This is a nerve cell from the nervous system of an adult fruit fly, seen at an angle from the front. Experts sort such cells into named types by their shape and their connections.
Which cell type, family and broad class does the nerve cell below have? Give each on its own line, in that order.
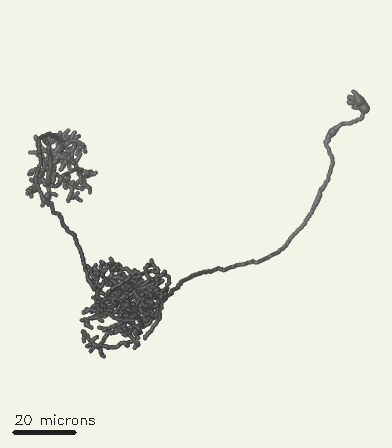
hDeltaH
class CX
central-brain intrinsic neuron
